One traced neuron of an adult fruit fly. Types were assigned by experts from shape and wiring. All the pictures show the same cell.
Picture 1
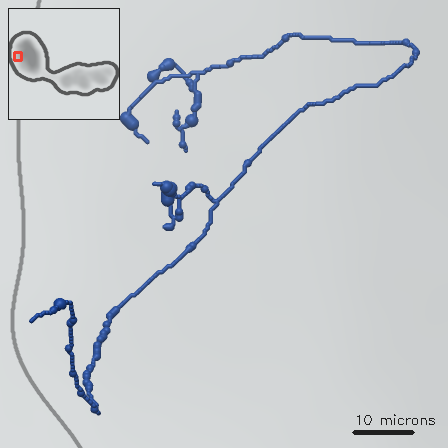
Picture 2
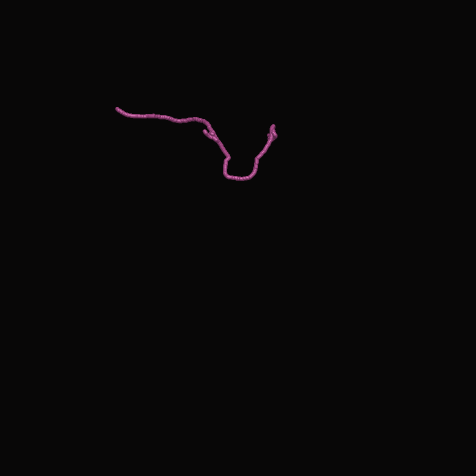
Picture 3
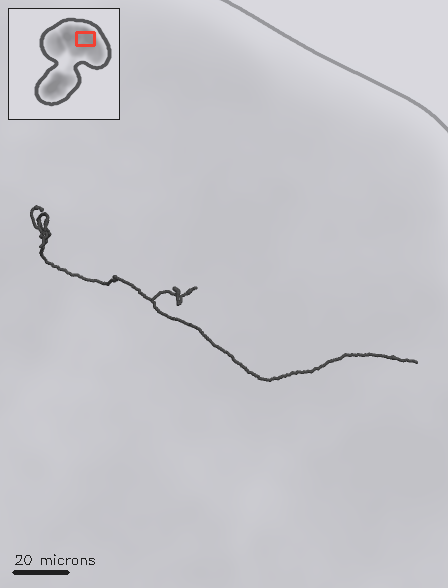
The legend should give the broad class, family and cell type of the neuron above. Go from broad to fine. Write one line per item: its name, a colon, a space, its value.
broad class: sensory neuron entering the brain
family: class olfactory
cell type: ORN_DM5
